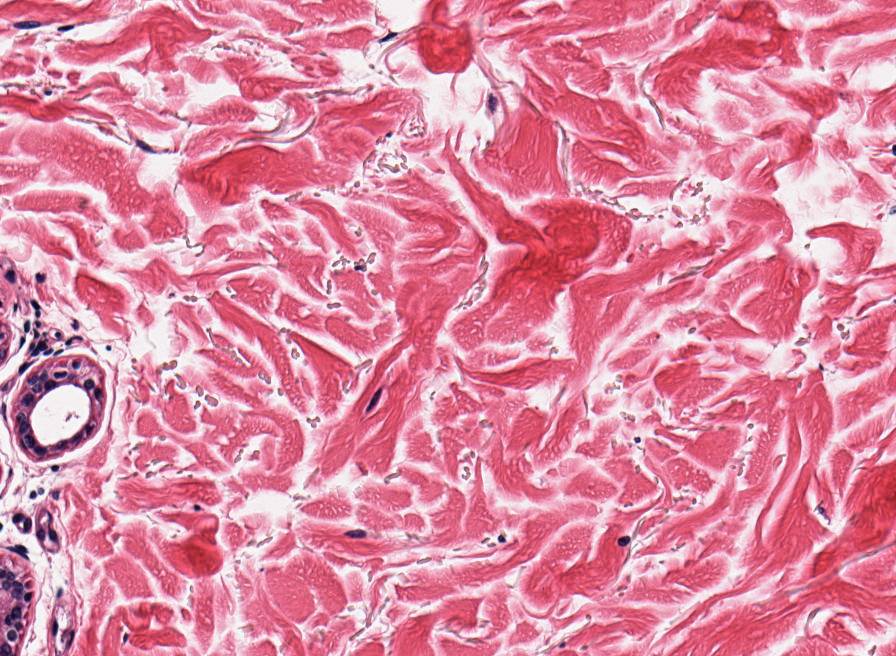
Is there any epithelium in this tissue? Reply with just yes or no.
Yes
